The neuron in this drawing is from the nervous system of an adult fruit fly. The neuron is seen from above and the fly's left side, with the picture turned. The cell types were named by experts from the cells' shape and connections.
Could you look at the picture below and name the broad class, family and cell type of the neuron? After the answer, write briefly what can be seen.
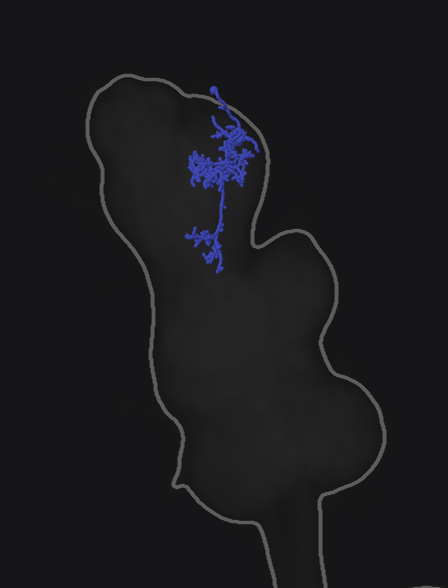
This is a nerve-cord intrinsic neuron. The family is hemilineage 13A. The cell type is IN13A018. It is in the nerve cord and does not reach the brain. The cell body can be seen at the top of the picture.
